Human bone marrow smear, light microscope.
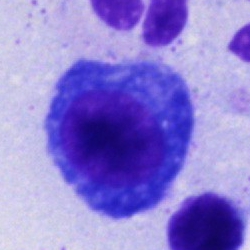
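Plasma cell in a stained human bone marrow smear. Notice the broad band of deep blue cytoplasm surrounding the nucleus on all sides. The nucleus stains dark purple and is darkest toward its centre. Near the outer edge of the cell, small paler patches give the cytoplasm a mottled look.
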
